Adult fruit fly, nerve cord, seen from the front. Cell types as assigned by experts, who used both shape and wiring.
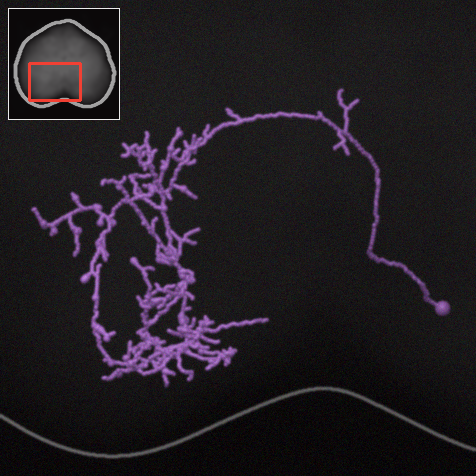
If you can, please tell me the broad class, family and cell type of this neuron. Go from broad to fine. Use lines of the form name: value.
broad class: nerve-cord intrinsic neuron
family: hemilineage 12B
cell type: IN12B074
